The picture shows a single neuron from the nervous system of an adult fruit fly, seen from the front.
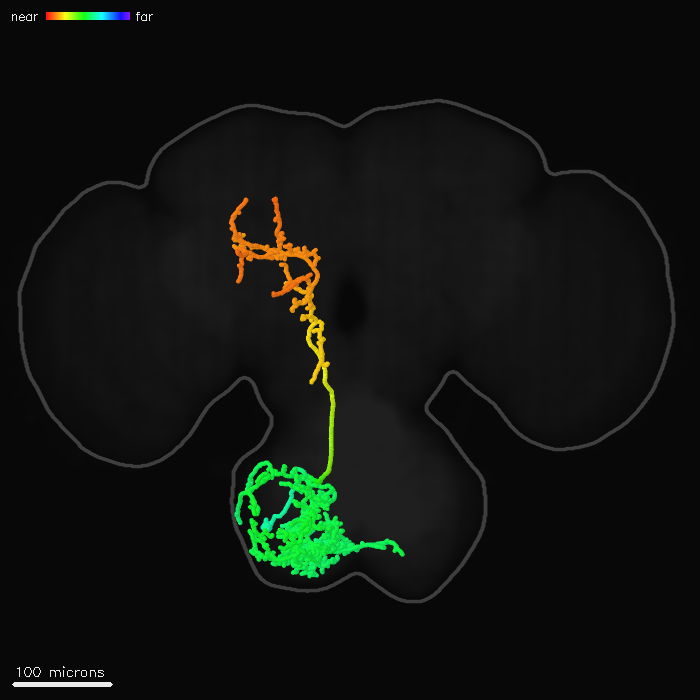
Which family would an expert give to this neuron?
hemilineage 03A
